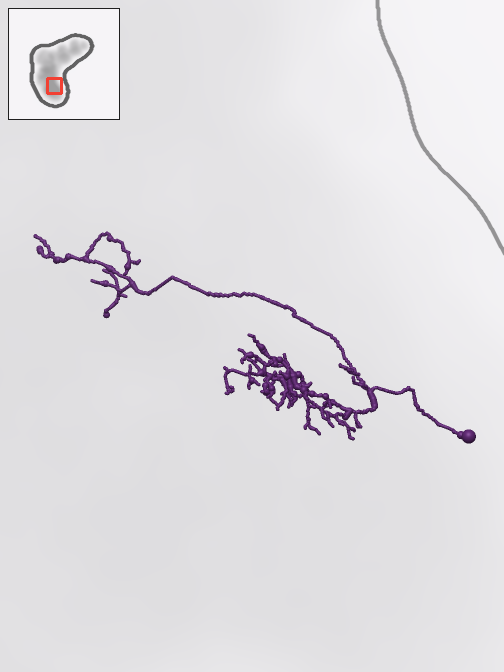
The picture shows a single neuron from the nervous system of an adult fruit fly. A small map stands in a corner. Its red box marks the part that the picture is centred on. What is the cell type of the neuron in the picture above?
LPC1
